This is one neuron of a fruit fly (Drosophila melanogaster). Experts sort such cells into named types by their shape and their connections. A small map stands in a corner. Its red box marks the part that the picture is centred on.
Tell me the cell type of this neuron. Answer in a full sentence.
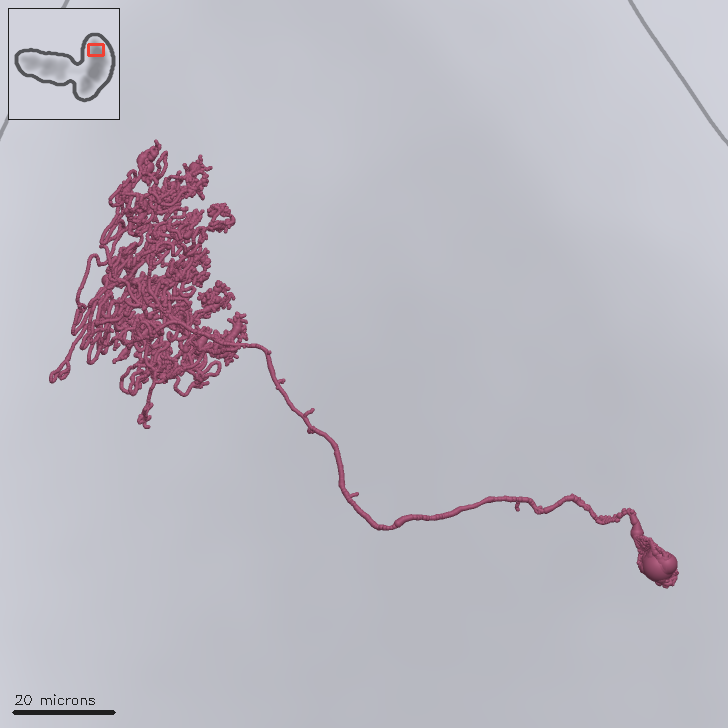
The cell type is Dm4.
